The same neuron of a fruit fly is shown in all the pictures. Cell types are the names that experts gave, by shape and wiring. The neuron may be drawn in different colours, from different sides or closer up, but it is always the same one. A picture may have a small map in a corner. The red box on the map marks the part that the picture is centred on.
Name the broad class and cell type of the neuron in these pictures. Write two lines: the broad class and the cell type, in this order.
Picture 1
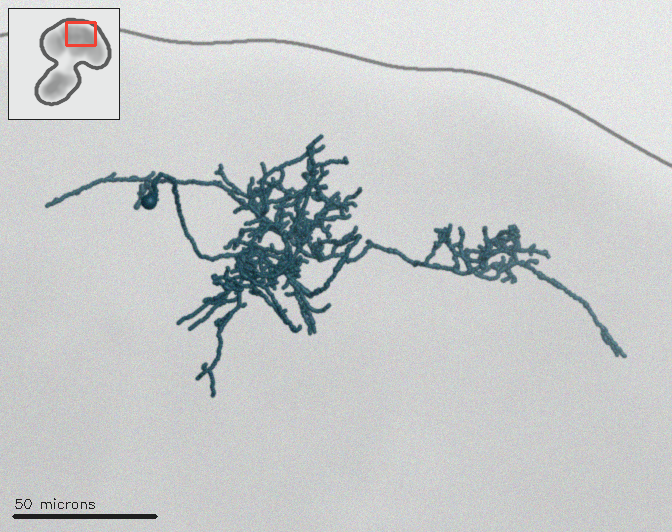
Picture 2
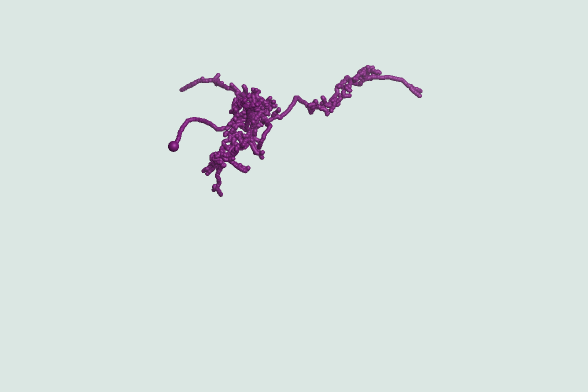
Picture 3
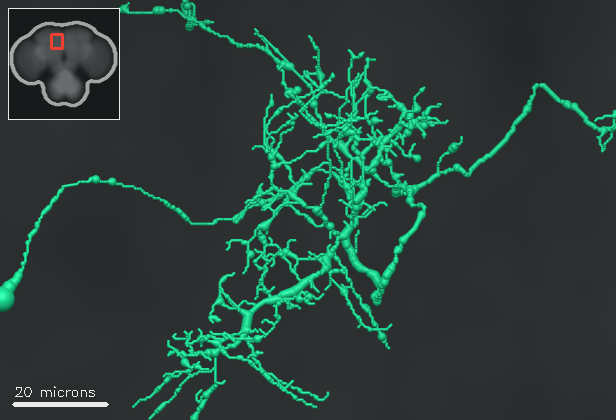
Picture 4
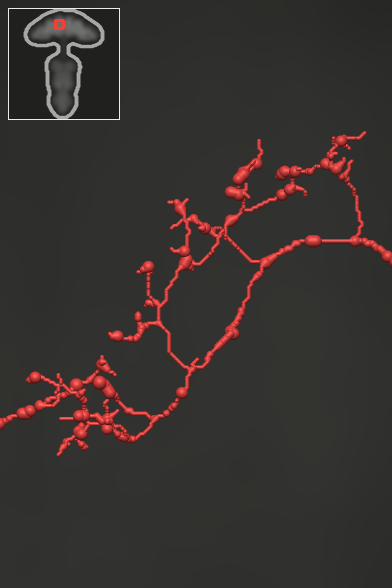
central-brain intrinsic neuron
CRE009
